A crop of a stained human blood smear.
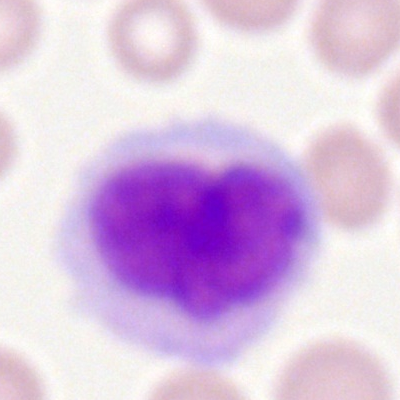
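Monocyte (centre): the outline is roughly round with a slightly uneven edge. Its nucleus carries a notch at the top edge, giving a heart-like shape. The chromatin appears finely mottled, lacking coarse dark clumps. The cytoplasm is pale grey-blue.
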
